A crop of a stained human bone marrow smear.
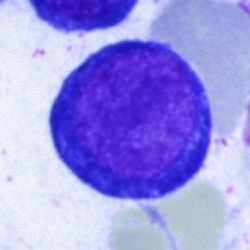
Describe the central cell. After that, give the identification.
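The chromatin is finely granular and evenly distributed, without coarse dark clumps. Around the nucleus, the cytoplasm forms only a thin deep blue rim, in which no granules are visible. The outline of the cell is smooth and nearly round. It is a proerythroblast.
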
